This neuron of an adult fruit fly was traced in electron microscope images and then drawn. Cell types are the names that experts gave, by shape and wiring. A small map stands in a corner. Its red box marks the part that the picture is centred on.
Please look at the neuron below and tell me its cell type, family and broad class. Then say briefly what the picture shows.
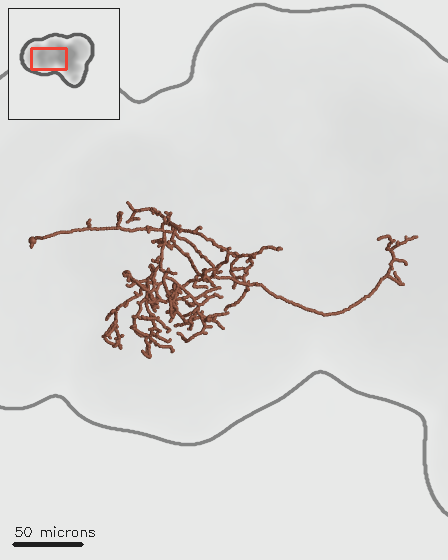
The cell type is CL062_b1. Its family is hemilineage VLPl2_medial. It is a central-brain intrinsic neuron. The cell body can be seen on the left of the picture. By the scale bar it is about 300 microns wide in this view. Dozens of branch ends can be seen.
